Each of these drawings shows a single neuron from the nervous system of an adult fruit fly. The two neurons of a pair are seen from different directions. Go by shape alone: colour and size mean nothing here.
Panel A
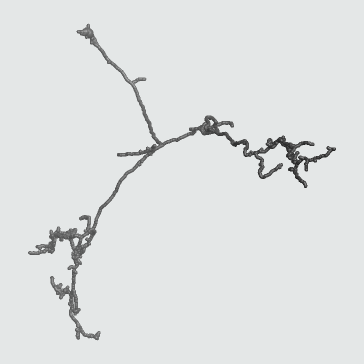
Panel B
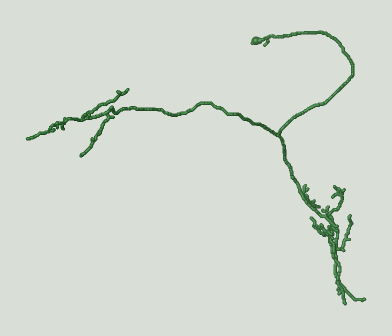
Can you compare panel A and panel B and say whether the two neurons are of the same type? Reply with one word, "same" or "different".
same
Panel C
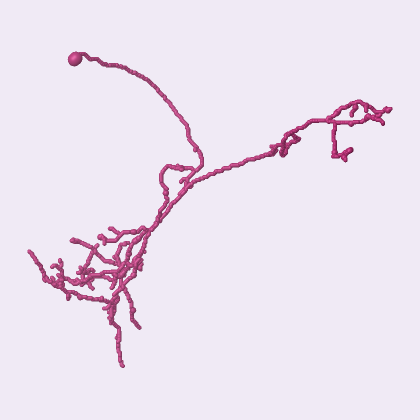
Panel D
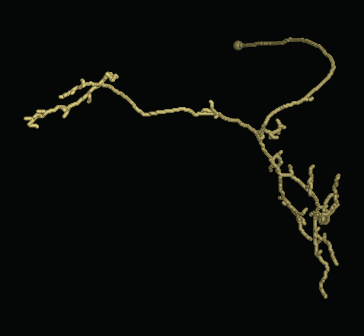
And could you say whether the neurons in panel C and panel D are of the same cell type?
same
